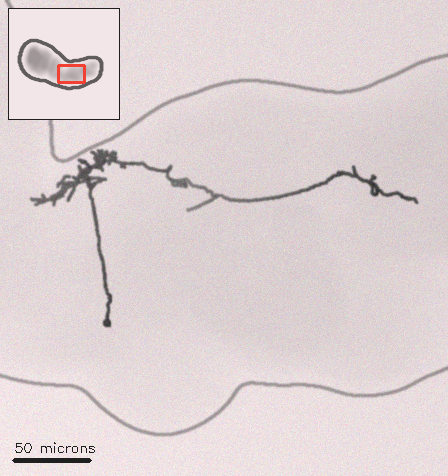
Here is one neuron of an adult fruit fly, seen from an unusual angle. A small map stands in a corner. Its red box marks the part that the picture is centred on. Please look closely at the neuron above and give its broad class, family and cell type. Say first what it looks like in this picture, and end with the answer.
From left to right in the picture it spans about 250 microns. As drawn here it is wider than it is tall. It is a nerve-cord intrinsic neuron. The family is hemilineage 06A. It is of cell type IN06A113.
